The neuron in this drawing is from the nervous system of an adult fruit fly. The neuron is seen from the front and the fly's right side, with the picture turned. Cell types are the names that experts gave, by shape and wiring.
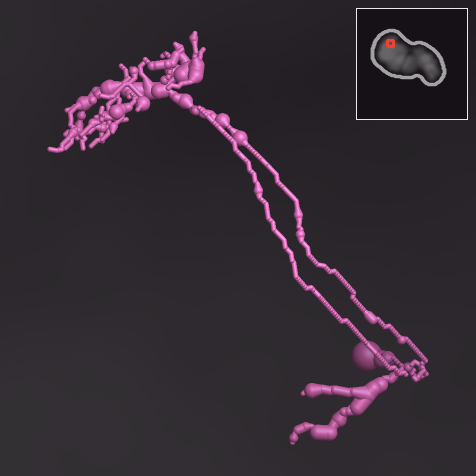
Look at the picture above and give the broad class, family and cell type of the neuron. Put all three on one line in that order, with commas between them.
optic-lobe intrinsic neuron, T, T4d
